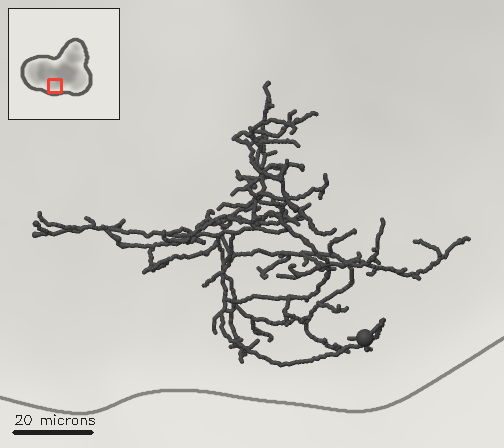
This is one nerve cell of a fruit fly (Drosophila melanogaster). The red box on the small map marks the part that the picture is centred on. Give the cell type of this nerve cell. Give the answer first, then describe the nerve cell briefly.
It is of cell type GNG255. It is a central-brain intrinsic neuron. Its cell body lies at the lower right of the picture. From left to right in the picture it spans about 110 microns. The picture shows dozens of branch ends.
